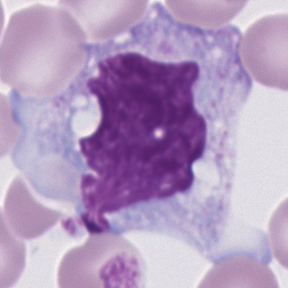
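Monocyte, the nucleated cell at the centre of a stained smear of human peripheral blood. Plentiful pale grey-blue cytoplasm forms a broad zone around the nucleus. Fine pinkish-purple granules are scattered through this cytoplasm, together with several small clear vacuoles.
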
